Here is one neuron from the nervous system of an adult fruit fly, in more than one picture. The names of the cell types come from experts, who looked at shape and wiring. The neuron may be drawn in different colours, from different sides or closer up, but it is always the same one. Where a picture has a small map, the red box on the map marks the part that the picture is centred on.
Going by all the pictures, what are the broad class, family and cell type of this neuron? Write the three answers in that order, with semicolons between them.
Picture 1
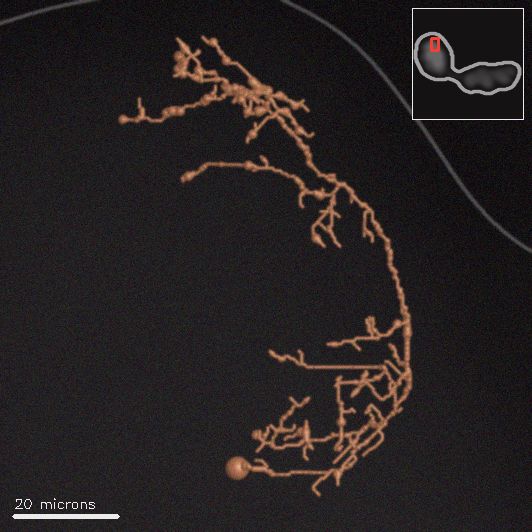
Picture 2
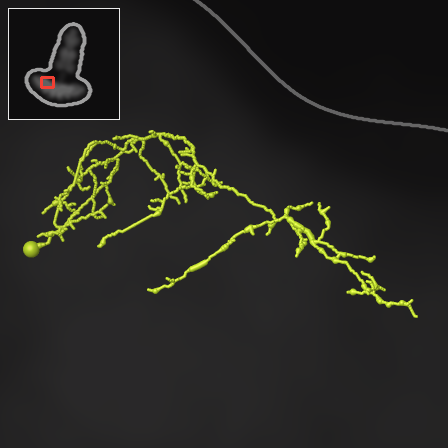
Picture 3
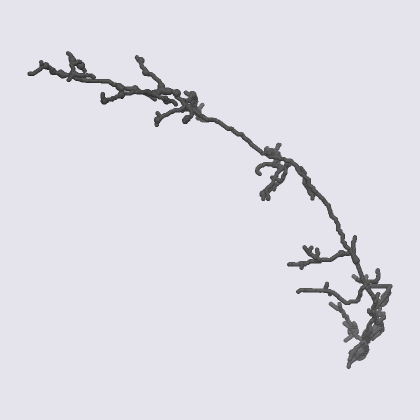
central-brain intrinsic neuron; hemilineage SLPpl3; CB1687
